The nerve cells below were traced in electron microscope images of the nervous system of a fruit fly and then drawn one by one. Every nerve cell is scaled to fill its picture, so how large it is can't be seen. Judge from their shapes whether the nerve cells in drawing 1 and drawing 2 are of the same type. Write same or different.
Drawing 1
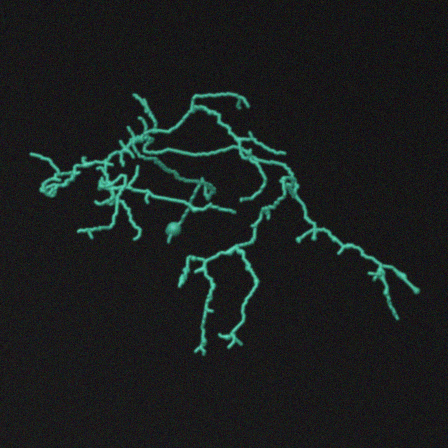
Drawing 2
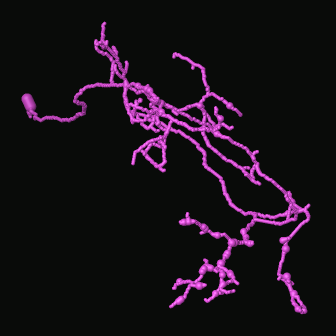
different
